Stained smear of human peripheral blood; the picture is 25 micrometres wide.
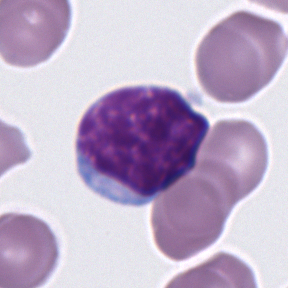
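Typical lymphocyte, the central cell in a stained smear of human peripheral blood. The cell measures about 12 by 10 micrometres, and its single rounded nucleus, which has no lobes, measures about 11 by 10 micrometres. The nucleus fills about 80% of the cell's area. Its chromatin is dark purple and coarsely clumped. Pale blue cytoplasm forms a narrow crescent, seen mainly along the lower left edge of the cell.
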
